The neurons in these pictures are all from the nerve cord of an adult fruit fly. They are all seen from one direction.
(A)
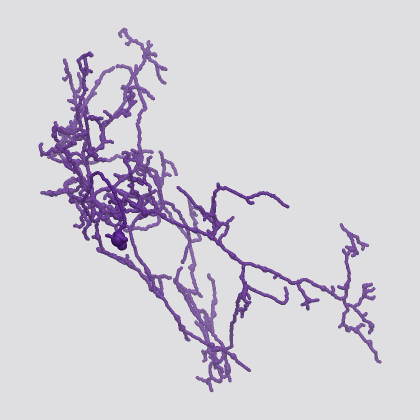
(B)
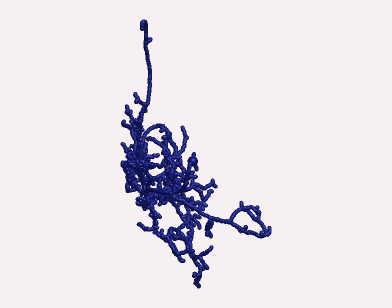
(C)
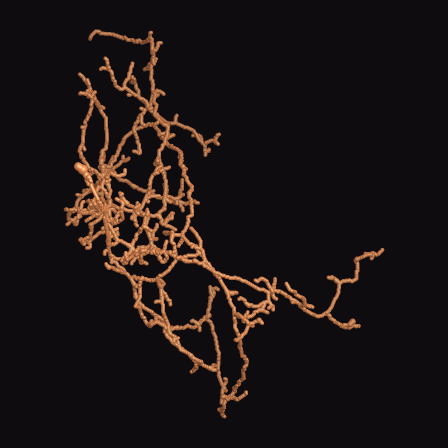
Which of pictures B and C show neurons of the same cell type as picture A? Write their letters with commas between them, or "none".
B, C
